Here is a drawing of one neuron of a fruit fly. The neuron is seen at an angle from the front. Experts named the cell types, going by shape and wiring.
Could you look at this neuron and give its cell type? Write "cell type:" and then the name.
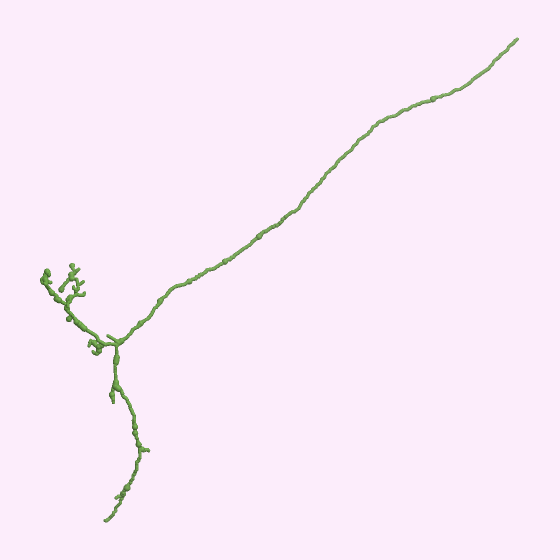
cell type: SNta03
